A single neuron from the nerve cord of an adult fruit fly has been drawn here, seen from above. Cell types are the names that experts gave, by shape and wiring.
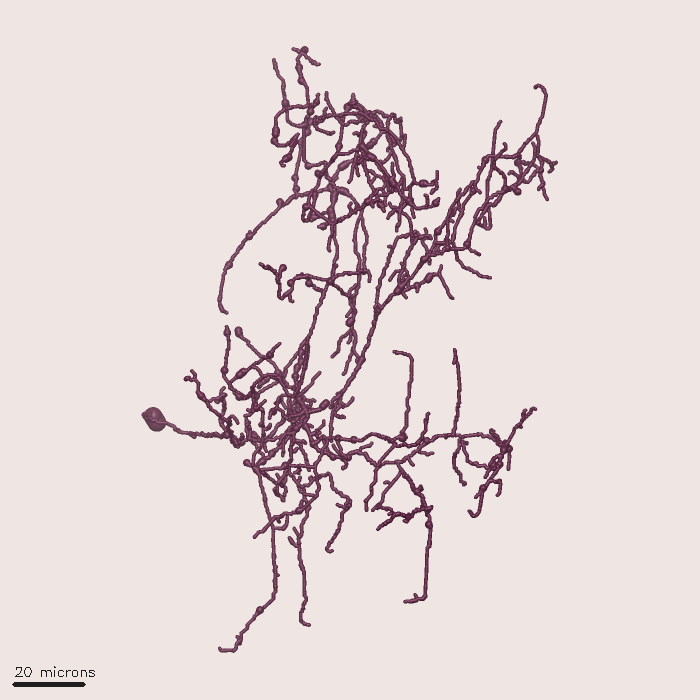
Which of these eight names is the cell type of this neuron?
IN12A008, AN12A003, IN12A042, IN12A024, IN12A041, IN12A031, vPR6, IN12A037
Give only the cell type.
IN12A041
